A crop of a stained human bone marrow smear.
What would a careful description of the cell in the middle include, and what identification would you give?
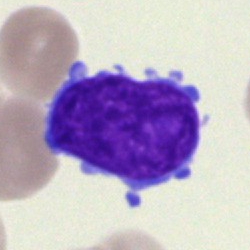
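Small rounded blebs stud the irregular outline of the cell. Nearly the whole cell is filled by the nucleus, so only a scant rim of cytoplasm remains. The dark purple chromatin is mottled, with lighter patches lying between denser clumps. No vacuoles appear in the cytoplasm. The cell is a blast.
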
